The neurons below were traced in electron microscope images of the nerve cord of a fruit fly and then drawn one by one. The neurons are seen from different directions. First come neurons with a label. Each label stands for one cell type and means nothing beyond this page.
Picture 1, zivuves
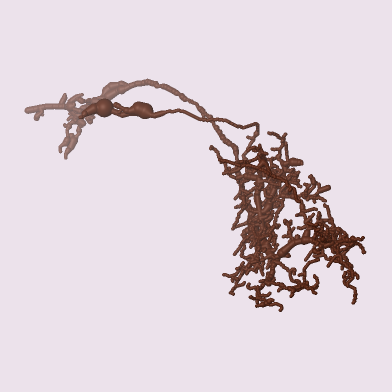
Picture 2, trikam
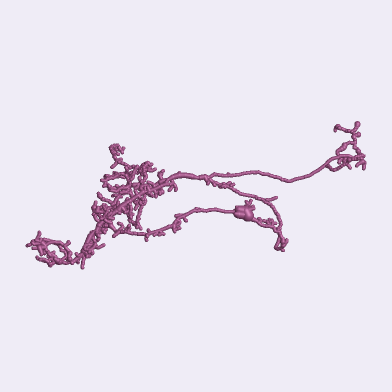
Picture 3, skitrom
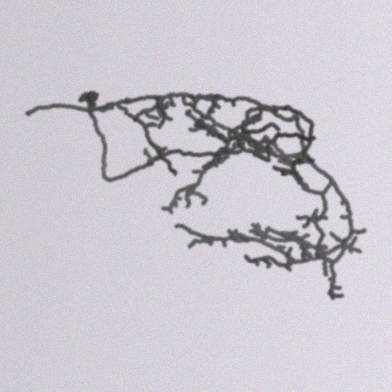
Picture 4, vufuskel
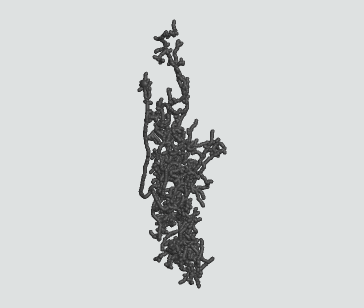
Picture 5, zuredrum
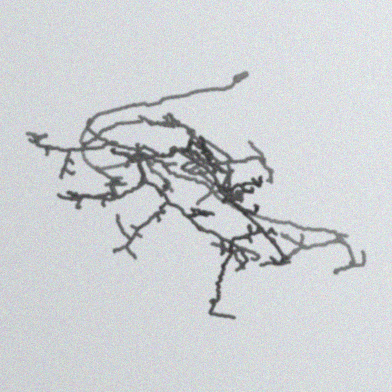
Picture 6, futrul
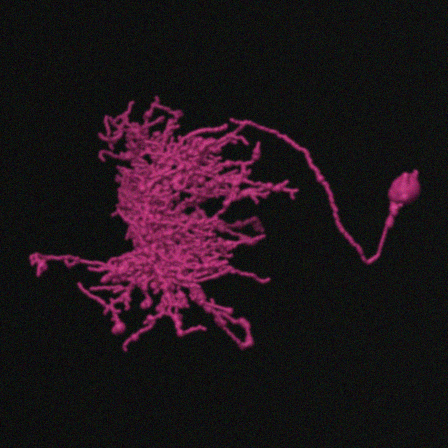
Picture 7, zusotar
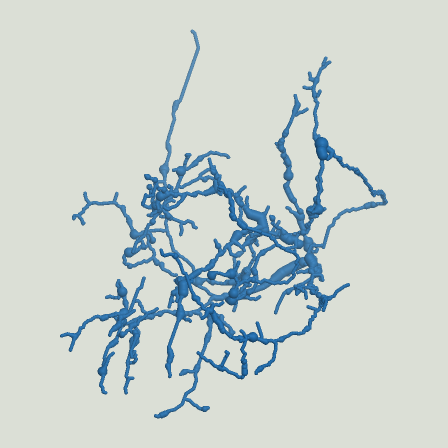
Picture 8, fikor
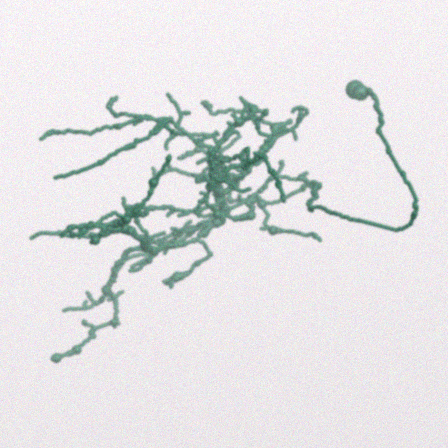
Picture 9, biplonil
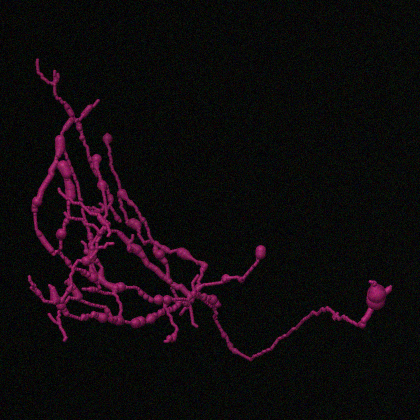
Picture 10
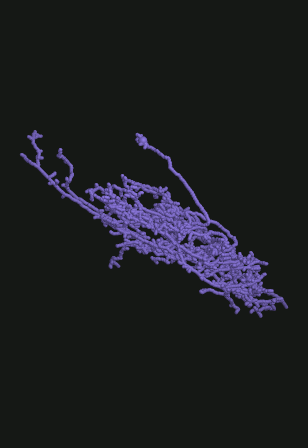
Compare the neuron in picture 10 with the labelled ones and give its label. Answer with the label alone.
vufuskel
